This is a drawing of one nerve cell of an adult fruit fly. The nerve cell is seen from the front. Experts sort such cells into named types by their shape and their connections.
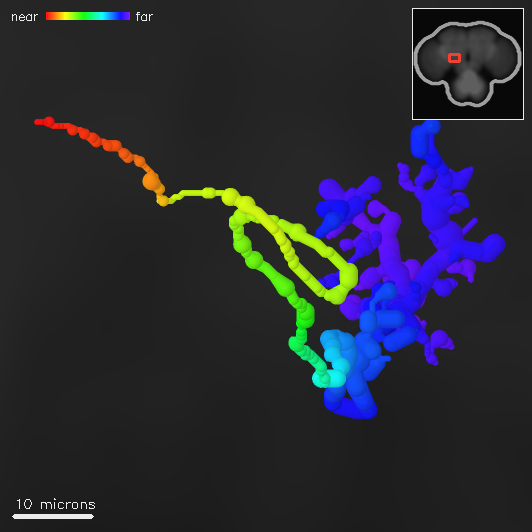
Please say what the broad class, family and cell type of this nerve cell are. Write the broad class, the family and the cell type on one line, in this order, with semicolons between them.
sensory neuron entering the brain; class thermosensory; TRN_VP3a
